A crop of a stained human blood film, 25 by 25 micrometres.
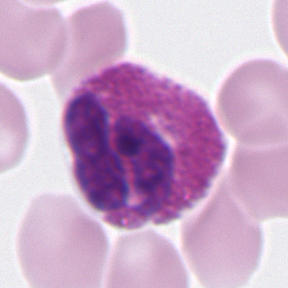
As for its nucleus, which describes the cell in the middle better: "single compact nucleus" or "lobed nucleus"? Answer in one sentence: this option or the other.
Separate lobes or segments make up the nucleus of this cell.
